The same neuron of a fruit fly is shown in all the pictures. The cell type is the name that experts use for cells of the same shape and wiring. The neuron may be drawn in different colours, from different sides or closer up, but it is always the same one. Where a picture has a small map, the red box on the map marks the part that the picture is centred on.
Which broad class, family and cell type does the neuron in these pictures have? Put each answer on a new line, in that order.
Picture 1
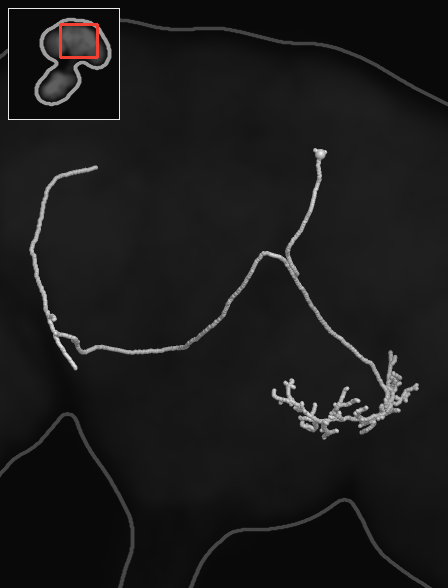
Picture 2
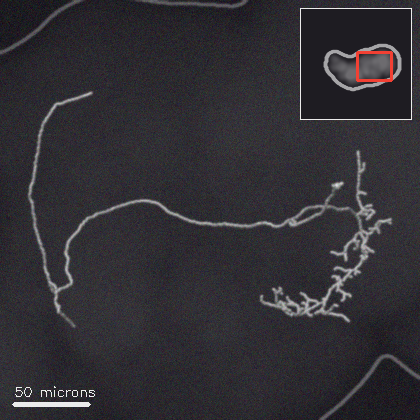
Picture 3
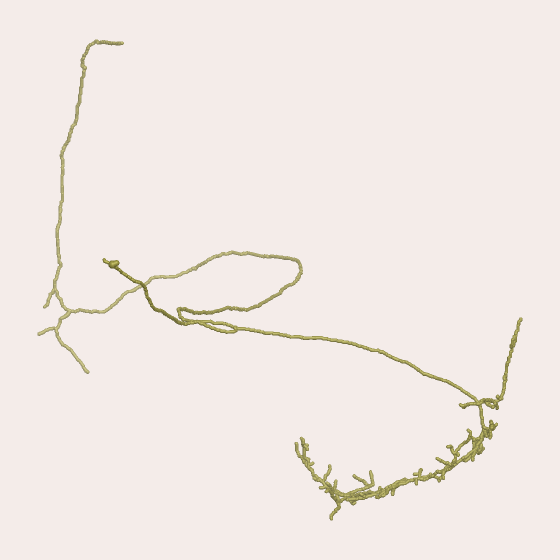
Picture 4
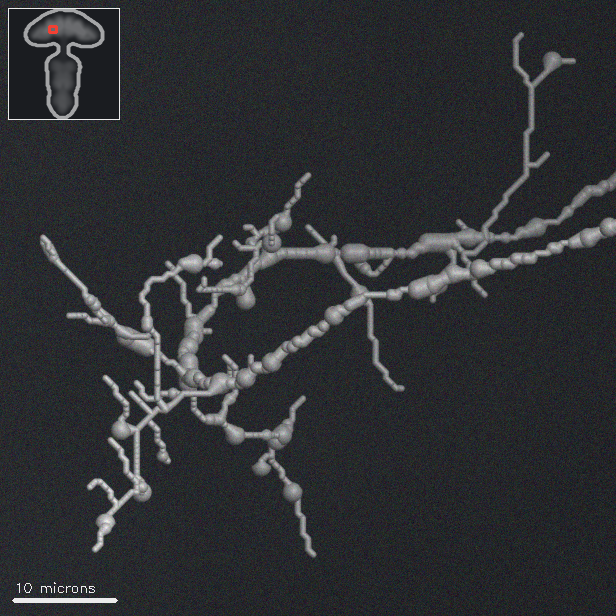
central-brain intrinsic neuron
hemilineage WEDd2
CB1055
